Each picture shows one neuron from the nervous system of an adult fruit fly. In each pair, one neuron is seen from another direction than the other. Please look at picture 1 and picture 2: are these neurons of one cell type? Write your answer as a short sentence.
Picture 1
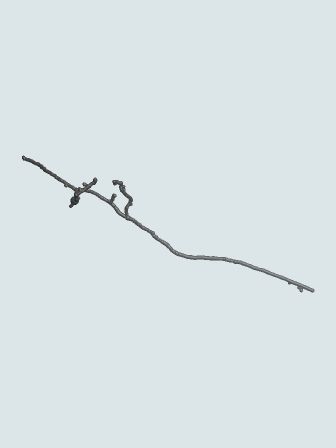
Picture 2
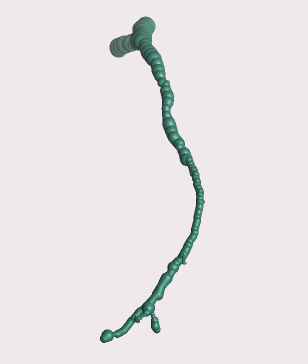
They are of different cell types.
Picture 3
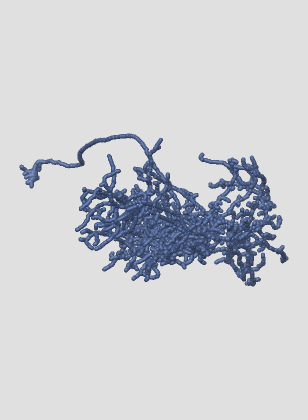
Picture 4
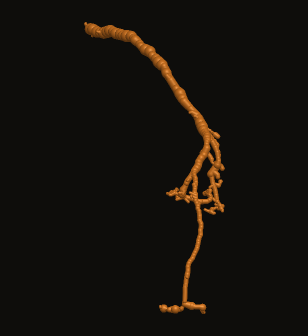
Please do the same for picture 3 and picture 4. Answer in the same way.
They are of different cell types.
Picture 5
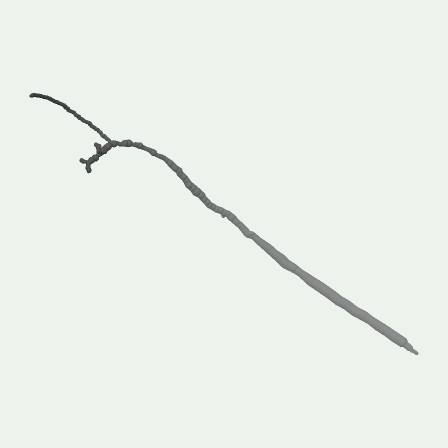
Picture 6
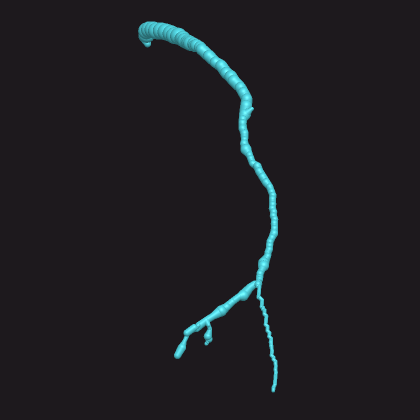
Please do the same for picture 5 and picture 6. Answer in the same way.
They are of the same cell type.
